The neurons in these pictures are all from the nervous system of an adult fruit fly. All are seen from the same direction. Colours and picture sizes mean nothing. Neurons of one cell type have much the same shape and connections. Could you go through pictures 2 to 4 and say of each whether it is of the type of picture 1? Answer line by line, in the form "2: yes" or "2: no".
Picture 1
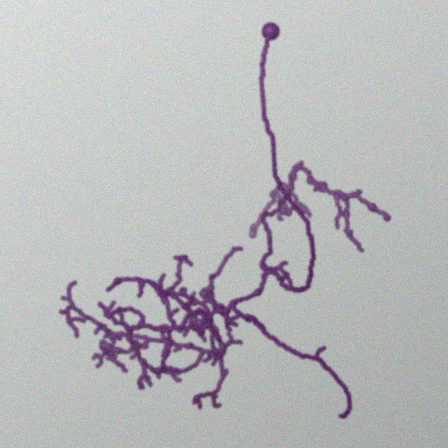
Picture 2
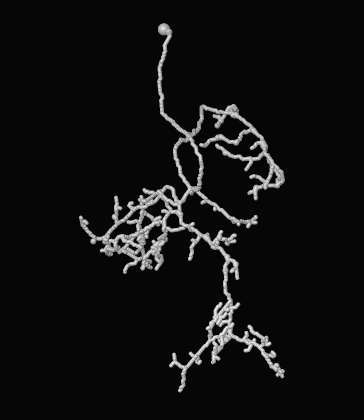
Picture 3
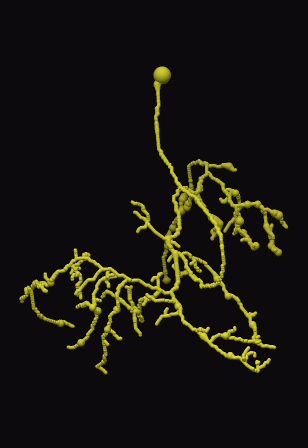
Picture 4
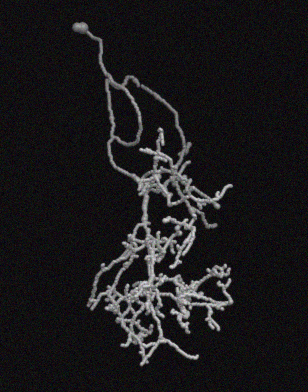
2: no
3: yes
4: no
